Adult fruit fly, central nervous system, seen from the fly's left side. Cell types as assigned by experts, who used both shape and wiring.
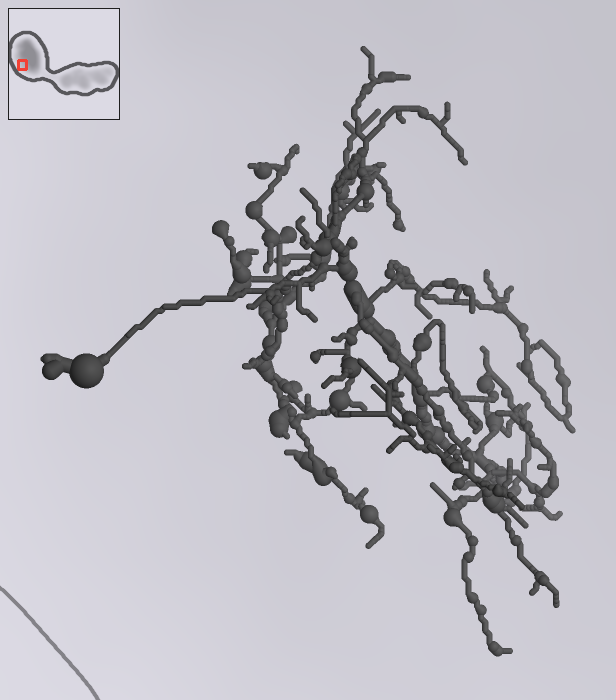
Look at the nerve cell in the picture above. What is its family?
hemilineage TRdl_b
